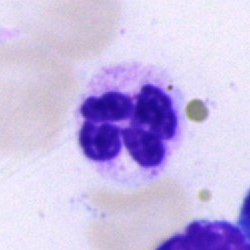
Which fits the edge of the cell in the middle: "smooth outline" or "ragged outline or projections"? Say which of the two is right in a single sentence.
There is a smooth outline around this cell, free of projections.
